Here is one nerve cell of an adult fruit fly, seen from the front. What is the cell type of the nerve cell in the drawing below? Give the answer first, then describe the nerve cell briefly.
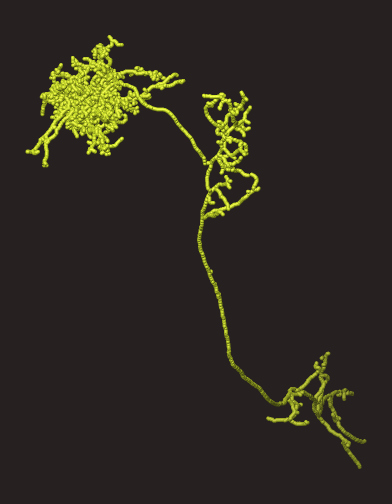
The cell type is DNp57. This is a descending neuron. Dozens of branch ends can be seen. As drawn here it is taller than it is wide.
